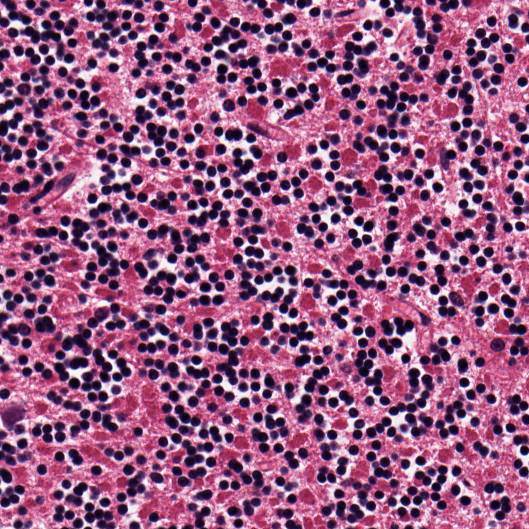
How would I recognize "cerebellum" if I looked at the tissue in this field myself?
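The tissue in this field is cerebellum. Its nuclei are crowded, small, round, uniform and darkly stained, with almost no visible cytoplasm. Pink, finely fibrillary material separates them. A few thin capillaries lined by elongated nuclei cross the field, the clearest one at the upper left. No epithelium, gland or open lumen is present.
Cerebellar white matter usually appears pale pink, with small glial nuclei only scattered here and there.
Because the nuclei here are crowded rather than scattered, this field does not match that usual appearance of white matter.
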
